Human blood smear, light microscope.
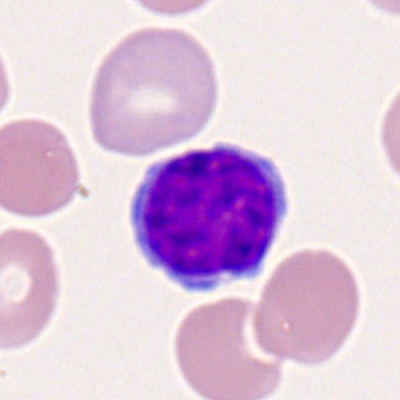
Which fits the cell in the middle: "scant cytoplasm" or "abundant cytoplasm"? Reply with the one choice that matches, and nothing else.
Scant cytoplasm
